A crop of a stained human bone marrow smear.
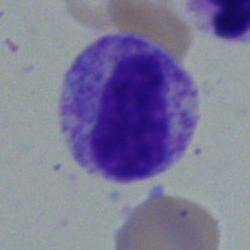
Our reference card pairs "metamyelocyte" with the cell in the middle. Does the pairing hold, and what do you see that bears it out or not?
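Look first at the outline: smooth and roughly round. The chromatin stains dark purple and looks dense, faintly mottled, with no distinct nucleoli. The cytoplasm shows no vacuoles.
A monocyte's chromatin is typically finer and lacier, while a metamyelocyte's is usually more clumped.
Dense chromatin like this leans toward metamyelocyte and away from monocyte.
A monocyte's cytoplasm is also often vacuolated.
Finding none here sits more easily with metamyelocyte. Yes, metamyelocyte fits this cell.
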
